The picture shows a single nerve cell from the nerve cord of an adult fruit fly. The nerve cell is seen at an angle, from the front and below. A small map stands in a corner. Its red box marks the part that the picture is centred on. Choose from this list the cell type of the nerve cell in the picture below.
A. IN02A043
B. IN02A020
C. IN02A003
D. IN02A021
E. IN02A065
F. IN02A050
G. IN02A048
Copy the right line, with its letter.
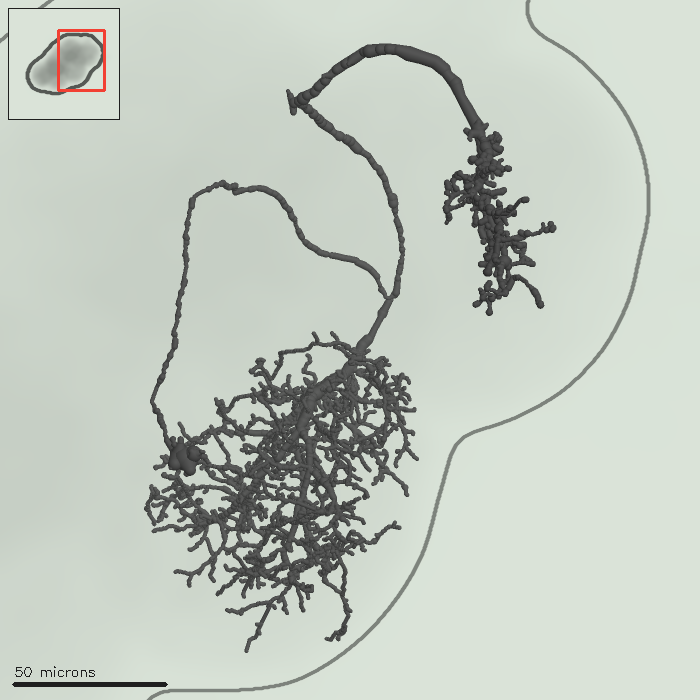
C. IN02A003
